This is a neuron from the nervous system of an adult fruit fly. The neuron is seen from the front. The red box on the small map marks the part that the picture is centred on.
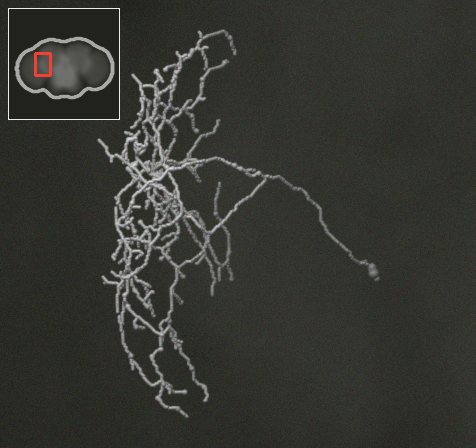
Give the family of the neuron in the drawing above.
Li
